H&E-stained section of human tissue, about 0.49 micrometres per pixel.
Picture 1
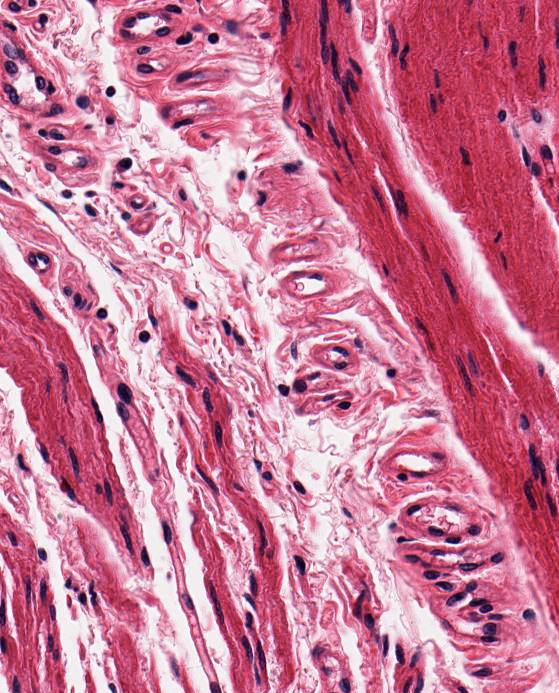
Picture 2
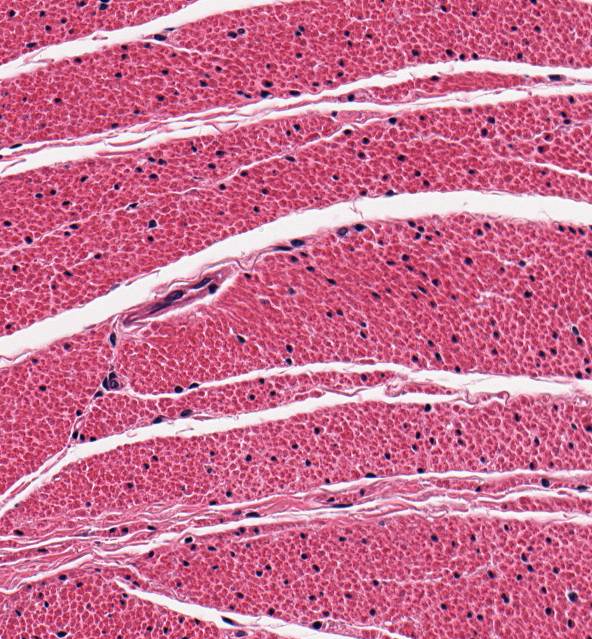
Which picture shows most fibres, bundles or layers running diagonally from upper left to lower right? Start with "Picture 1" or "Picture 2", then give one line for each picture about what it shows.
Picture 1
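Picture 1: Bands of muscle run obliquely across the field from upper left toward lower right, with a strip of loose connective tissue between them.
Picture 2: The tissue is divided into long parallel bands that run diagonally, rising from lower left to upper right.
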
